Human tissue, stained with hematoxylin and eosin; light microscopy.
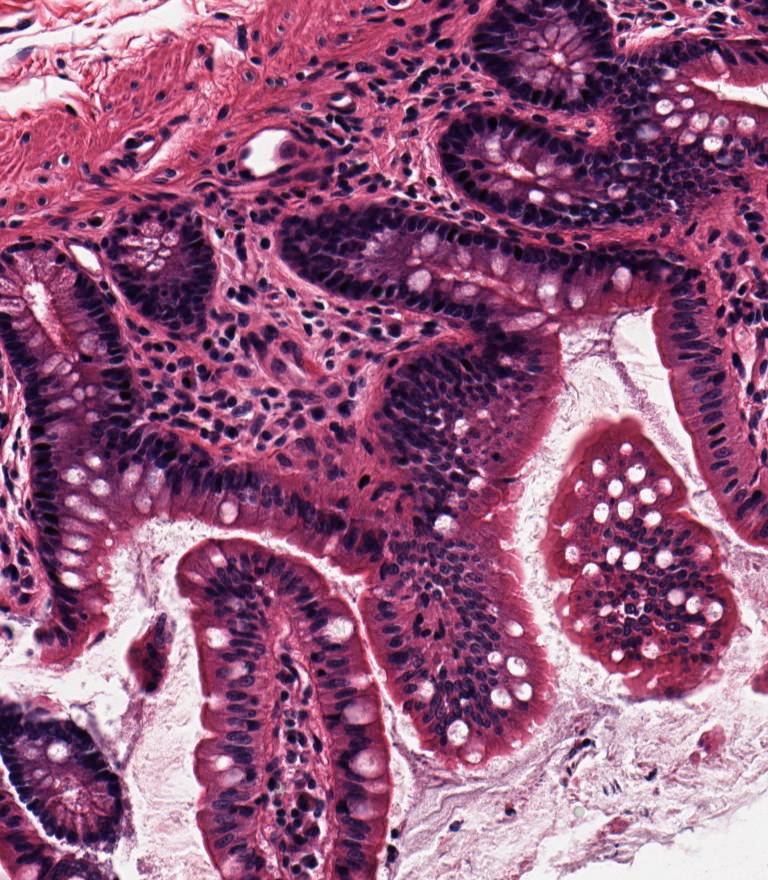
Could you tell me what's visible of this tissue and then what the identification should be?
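Finger-like mucosal projections reach into pale spaces across the lower and right parts of the field. Each is covered by a single layer of tall columnar cells with dark elongated nuclei, among which goblet cells show as round pale mucin vacuoles. This is terminal ileum.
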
